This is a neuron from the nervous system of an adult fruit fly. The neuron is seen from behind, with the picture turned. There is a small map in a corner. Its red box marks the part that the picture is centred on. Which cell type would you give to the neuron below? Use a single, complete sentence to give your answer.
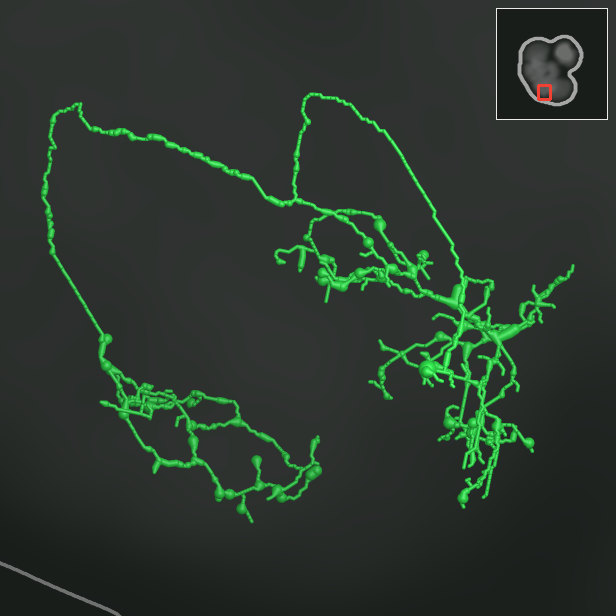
The cell type held by this neuron is LHPV4b2.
